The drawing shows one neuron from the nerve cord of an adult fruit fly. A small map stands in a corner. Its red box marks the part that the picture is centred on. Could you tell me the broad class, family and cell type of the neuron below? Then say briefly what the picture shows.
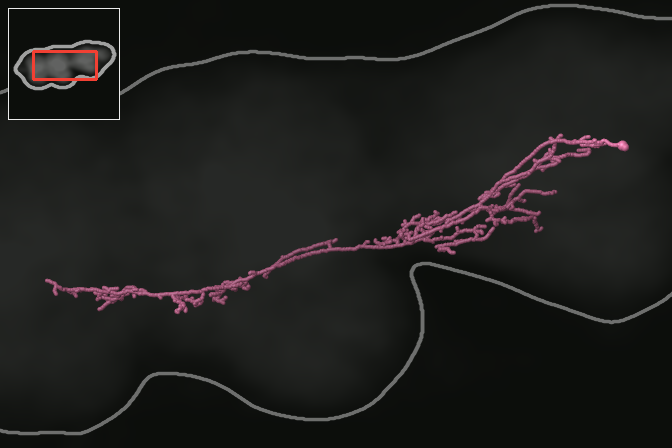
This is a nerve-cord intrinsic neuron. The family is hemilineage 09A. The cell type is IN09A070. The picture shows dozens of branch ends. In this view it is more than twice as wide as it is tall.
